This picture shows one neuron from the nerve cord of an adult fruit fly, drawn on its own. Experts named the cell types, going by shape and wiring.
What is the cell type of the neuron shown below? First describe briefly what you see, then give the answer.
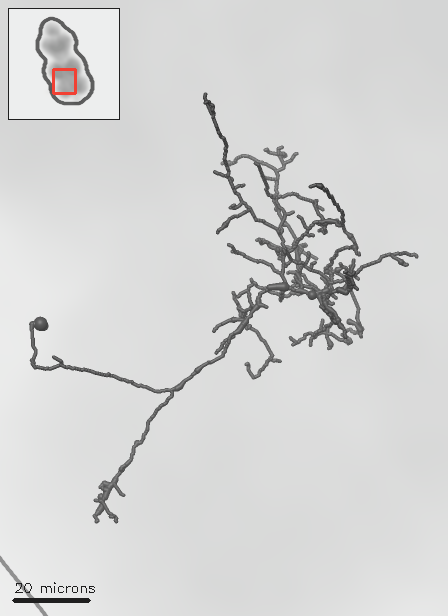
By the scale bar it is about 120 microns tall in this view. The picture shows dozens of branch ends. It is a nerve-cord intrinsic neuron. The cell type is IN21A084.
